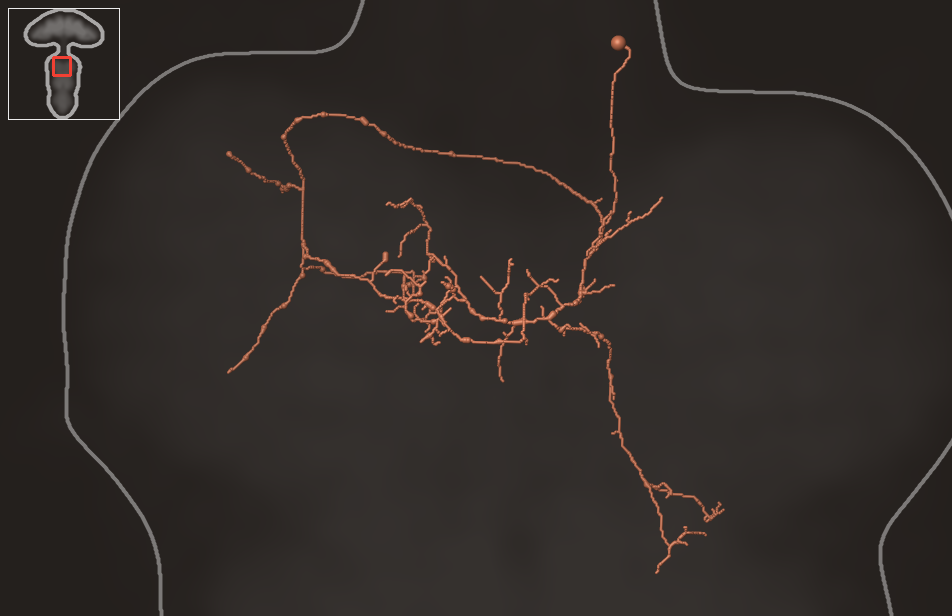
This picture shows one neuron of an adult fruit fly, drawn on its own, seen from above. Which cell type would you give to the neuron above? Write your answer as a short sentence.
The cell type is IN01A069.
